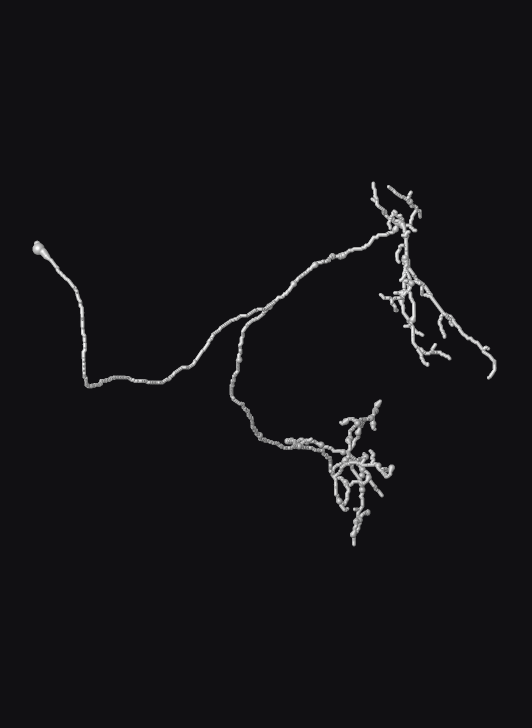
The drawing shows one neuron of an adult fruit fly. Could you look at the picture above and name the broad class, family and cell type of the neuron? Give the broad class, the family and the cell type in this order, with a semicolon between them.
central-brain intrinsic neuron; hemilineage MX7; GNG624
